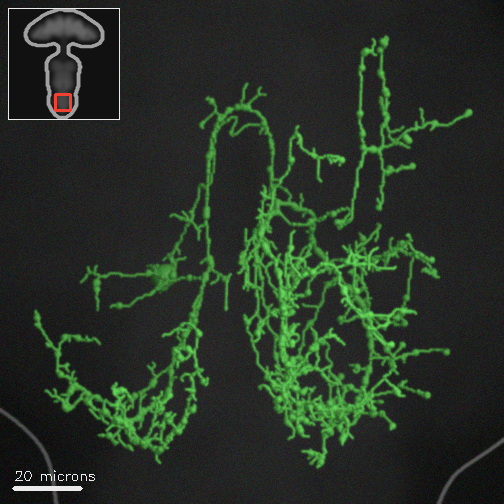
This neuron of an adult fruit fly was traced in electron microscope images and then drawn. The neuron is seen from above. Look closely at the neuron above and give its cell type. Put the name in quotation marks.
"IN14A012"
